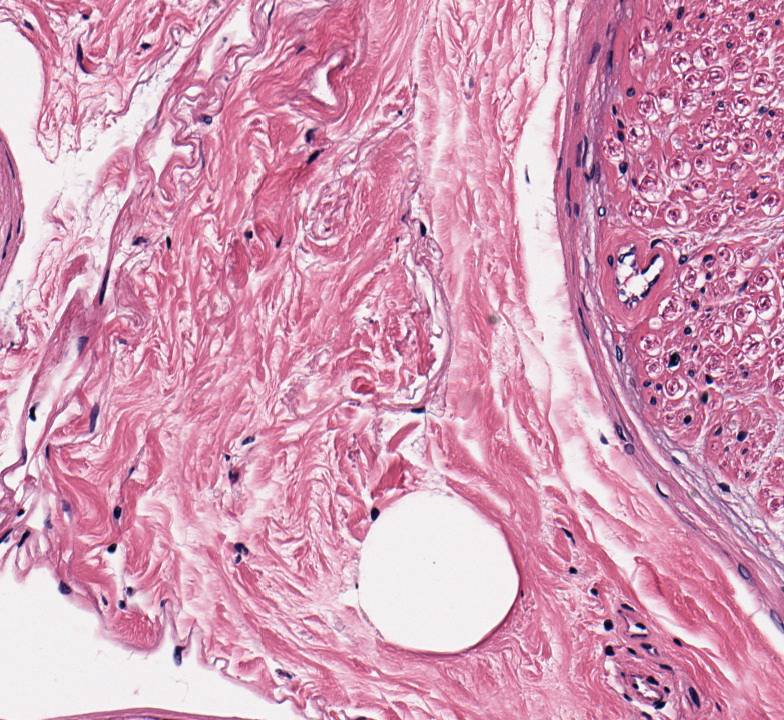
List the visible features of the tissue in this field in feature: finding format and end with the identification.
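Fascicle: cross-section at right edge
Stroma: fibrous, filling the rest
Nerve fibres: many small round profiles, axon dot inside pale ring
Fascicle vessel: small, open lumen, upper part
Stroma vessel: small, cut across, lower right corner
Name: tibial nerve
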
